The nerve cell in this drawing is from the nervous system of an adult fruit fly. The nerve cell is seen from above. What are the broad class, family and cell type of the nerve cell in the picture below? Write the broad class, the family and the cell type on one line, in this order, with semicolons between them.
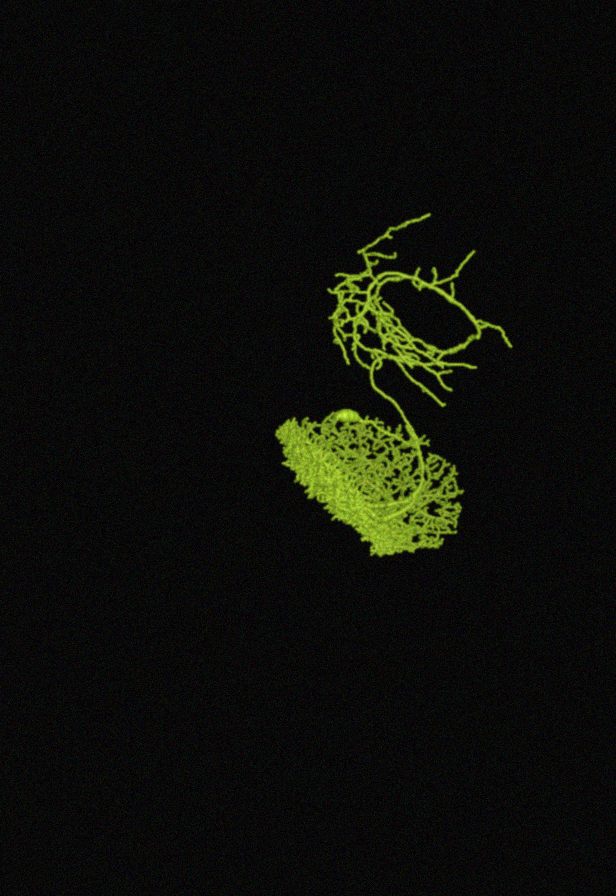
visual projection neuron; LT; LT83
